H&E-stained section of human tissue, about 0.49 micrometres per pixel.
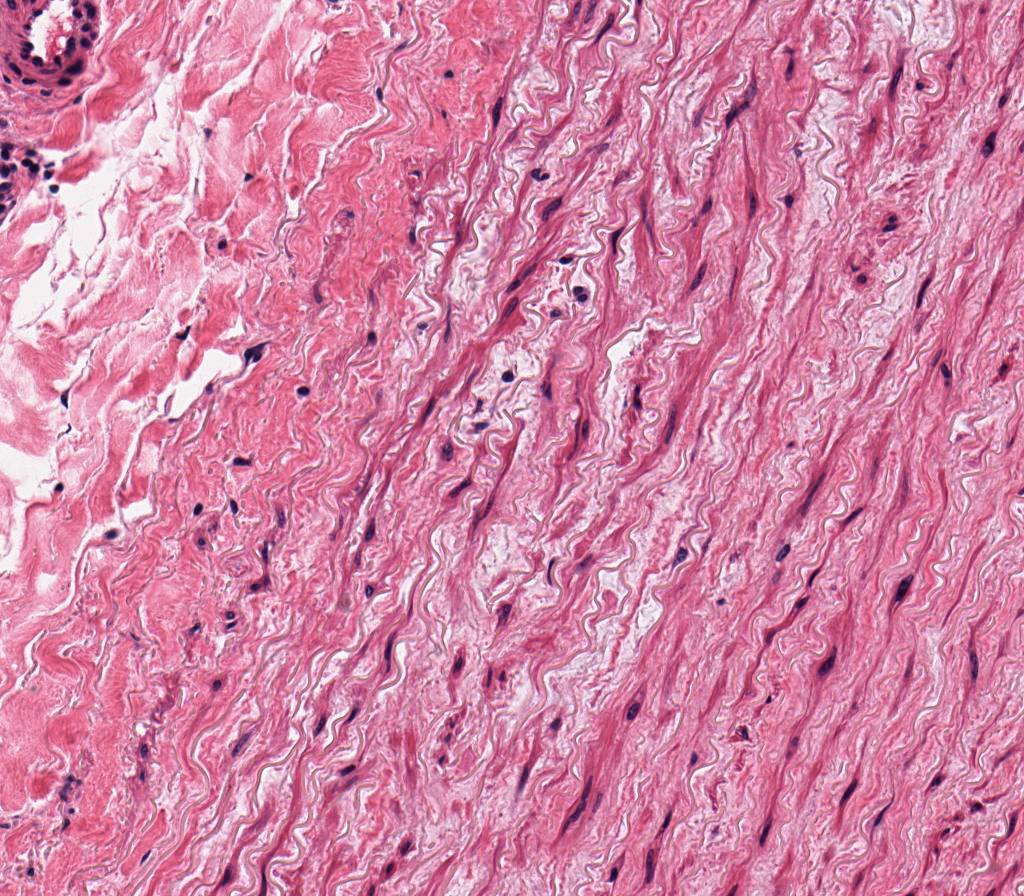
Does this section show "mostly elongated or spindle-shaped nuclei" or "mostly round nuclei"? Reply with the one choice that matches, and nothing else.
Mostly elongated or spindle-shaped nuclei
